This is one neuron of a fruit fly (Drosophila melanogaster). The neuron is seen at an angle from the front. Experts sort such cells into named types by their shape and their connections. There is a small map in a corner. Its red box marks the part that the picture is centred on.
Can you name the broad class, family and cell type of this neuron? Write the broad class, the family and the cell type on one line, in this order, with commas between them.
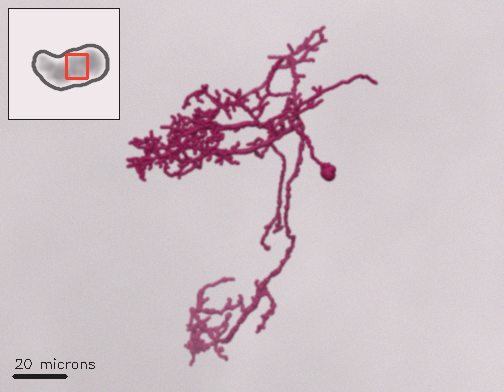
central-brain intrinsic neuron, hemilineage CREa2_ventral, AOTU015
